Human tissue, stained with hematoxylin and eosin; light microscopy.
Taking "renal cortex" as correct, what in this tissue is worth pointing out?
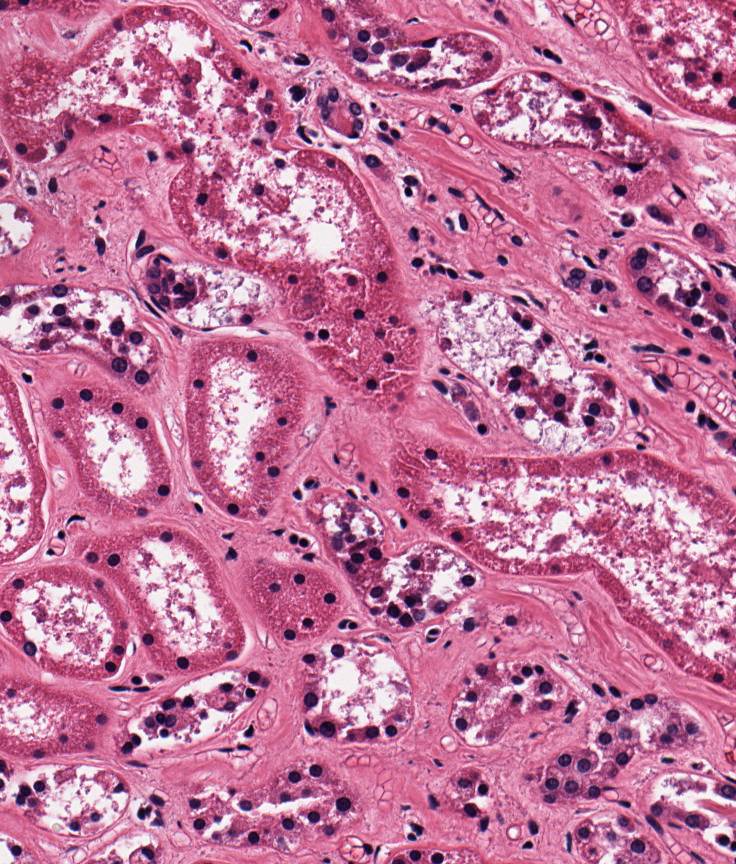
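This field is renal cortex.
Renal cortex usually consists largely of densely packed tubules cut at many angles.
On the left side, tubules are lined by a single layer of cells whose round dark nuclei sit near the base, and these lining cells have abundant granular eosinophilic cytoplasm.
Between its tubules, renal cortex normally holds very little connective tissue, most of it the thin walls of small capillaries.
In keeping with that, no large blood vessel is present anywhere in this field.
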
